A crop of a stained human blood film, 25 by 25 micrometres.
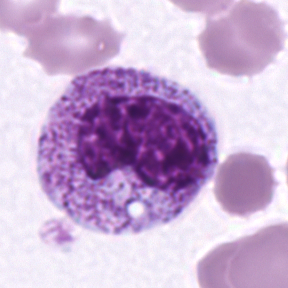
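Metamyelocyte, the cell in the middle, about 15 micrometres across. Its nucleus has a notch on the lower side, and a pale zone with only sparse granules sits in that notch. The chromatin is coarse and clumped, with dark purple masses and paler streaks running between them. Below the nucleus there's a single small, clear, round vacuole.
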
